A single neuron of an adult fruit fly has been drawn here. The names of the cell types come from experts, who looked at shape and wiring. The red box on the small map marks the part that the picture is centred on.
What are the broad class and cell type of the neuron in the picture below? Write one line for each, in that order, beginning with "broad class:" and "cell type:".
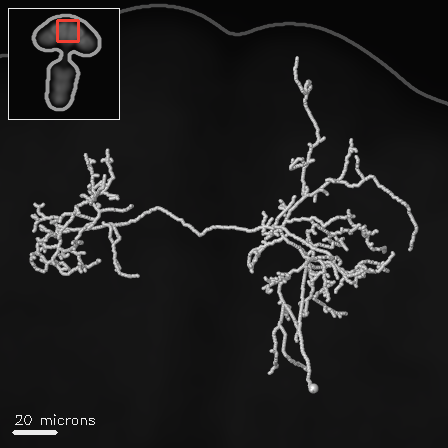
broad class: central-brain intrinsic neuron
cell type: LAL196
